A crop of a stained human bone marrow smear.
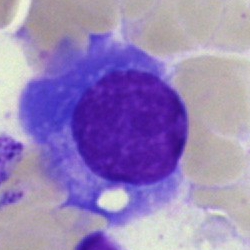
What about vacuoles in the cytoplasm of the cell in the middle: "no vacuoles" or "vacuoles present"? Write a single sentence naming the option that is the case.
Inside its cytoplasm lie one or more clear vacuoles.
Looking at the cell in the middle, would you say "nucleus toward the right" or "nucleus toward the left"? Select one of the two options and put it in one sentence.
The nucleus is shifted toward the right of this cell.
